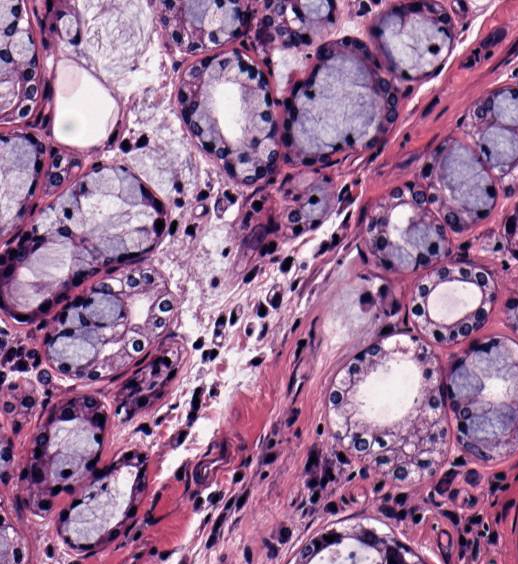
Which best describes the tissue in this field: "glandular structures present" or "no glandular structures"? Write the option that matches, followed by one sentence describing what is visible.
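Glandular structures present. The field is crowded with rounded glandular acini packed closely together and separated by thin strands of connective tissue.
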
